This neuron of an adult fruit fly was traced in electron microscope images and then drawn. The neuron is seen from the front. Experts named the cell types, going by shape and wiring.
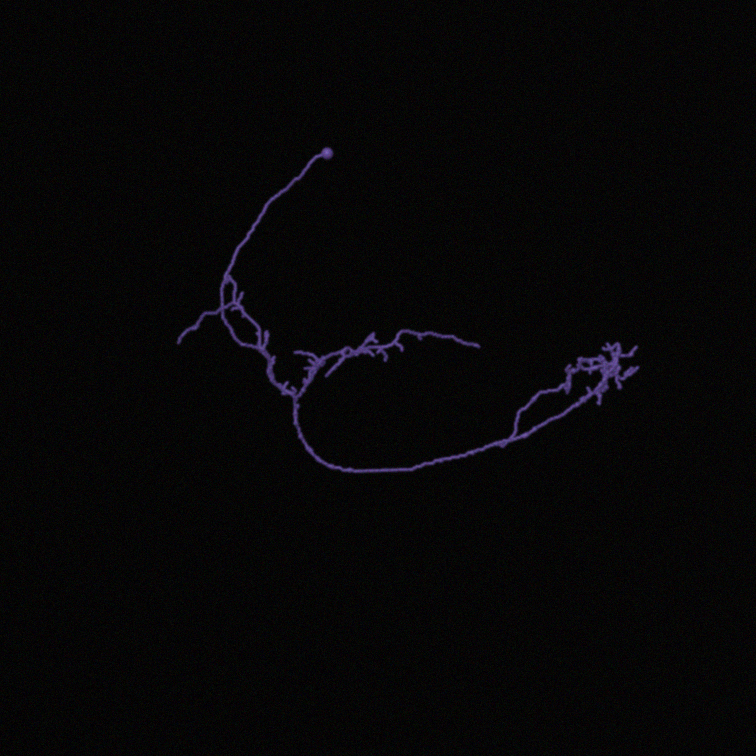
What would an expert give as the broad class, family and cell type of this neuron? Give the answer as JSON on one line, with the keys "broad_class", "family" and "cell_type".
{"broad_class": "nerve-cord intrinsic neuron", "family": "hemilineage 01A", "cell_type": "IN01A082"}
